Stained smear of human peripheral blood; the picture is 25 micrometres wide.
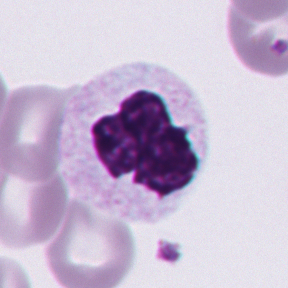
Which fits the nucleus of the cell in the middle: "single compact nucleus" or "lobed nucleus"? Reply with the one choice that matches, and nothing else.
Lobed nucleus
